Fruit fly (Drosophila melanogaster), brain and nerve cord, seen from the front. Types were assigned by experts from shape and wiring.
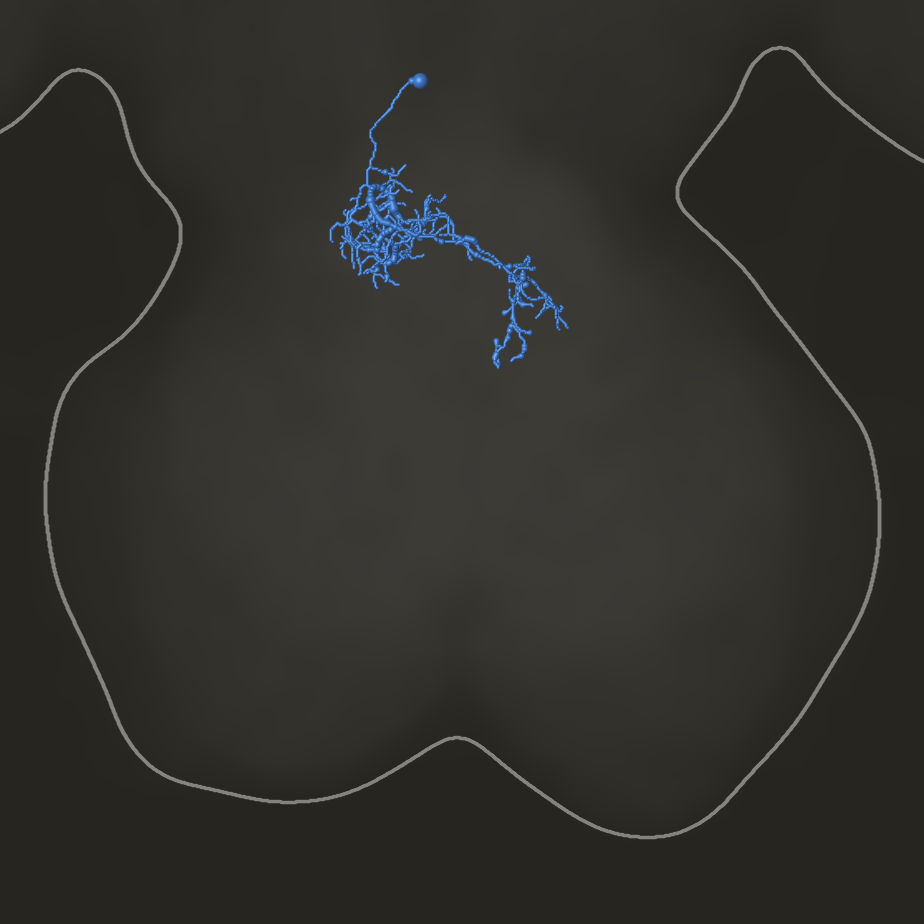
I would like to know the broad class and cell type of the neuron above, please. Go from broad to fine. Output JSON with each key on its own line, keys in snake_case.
{
 "broad_class": "nerve-cord intrinsic neuron",
 "cell_type": "INXXX411"
}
